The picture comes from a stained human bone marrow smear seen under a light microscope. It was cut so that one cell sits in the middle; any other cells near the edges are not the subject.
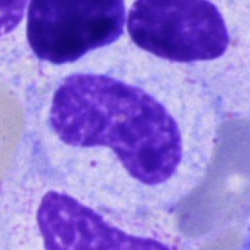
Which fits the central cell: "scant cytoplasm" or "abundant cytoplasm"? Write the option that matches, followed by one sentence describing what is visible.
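Abundant cytoplasm. The cytoplasm is abundant and pale lilac-grey.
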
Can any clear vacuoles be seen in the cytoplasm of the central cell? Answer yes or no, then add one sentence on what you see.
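No. The cytoplasm contains no clear vacuoles.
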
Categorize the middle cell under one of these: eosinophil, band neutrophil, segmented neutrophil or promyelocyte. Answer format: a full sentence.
The middle position in this crop is taken by a band neutrophil.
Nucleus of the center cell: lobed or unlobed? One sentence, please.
A single compact nucleus, round, oval or kidney-shaped, is what this cell shows.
